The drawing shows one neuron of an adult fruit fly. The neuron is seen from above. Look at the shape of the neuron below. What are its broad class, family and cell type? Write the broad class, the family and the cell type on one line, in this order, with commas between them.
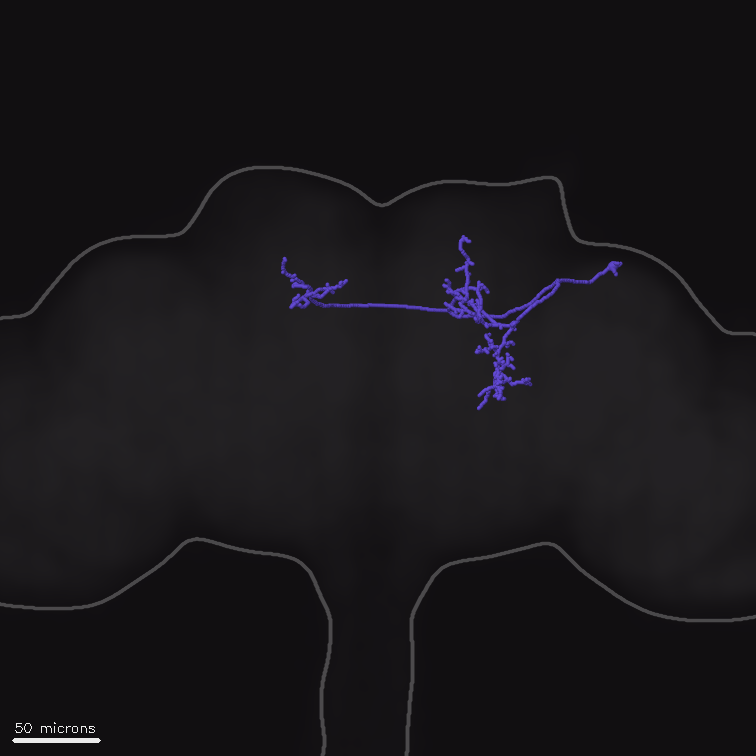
central-brain intrinsic neuron, hemilineage AOTUv4_dorsal, SIP003_a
